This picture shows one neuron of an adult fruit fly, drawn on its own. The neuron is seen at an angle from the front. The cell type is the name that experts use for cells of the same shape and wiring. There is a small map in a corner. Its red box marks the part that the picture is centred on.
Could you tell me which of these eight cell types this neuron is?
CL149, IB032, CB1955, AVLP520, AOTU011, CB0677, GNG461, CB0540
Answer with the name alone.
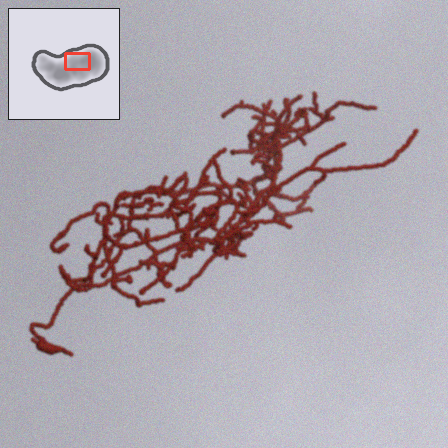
AOTU011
